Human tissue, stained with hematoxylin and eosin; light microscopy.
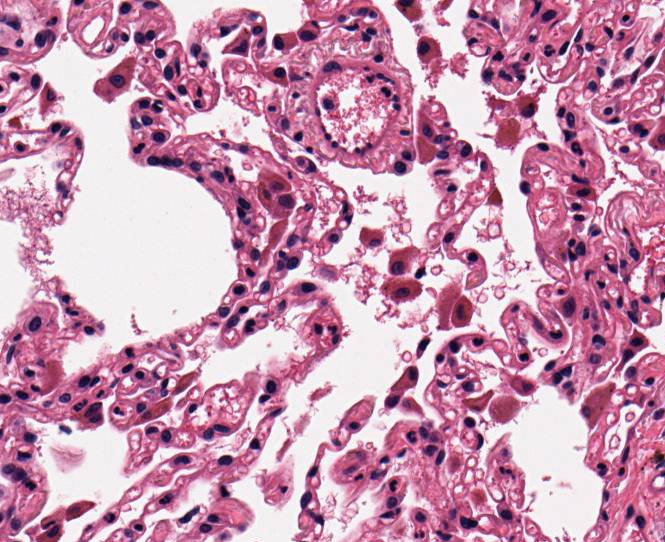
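Lung: thin branching septa form a lace-like network around irregular empty spaces across the whole field. The lining cells have round, dark-staining nuclei. Wispy, pale pink flocculent material lies in some spaces, especially left of centre. No fat cells are present.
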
